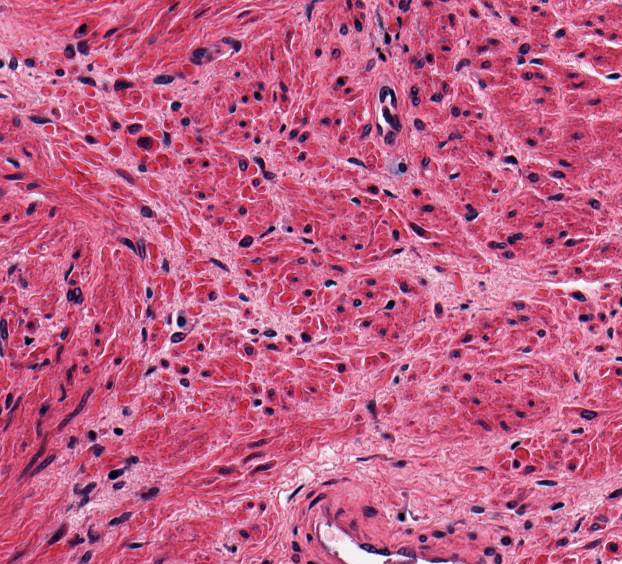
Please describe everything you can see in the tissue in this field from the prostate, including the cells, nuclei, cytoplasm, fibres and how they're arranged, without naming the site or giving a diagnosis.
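Across the whole field, bundles of smooth muscle cells interlace, running in several directions. On the left side they are cut lengthwise, so you can see their elongated, blunt-ended nuclei. Between the bundles lies paler pink, loose connective tissue. Then find the small thin-walled vessels, near the top centre and at the bottom edge.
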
